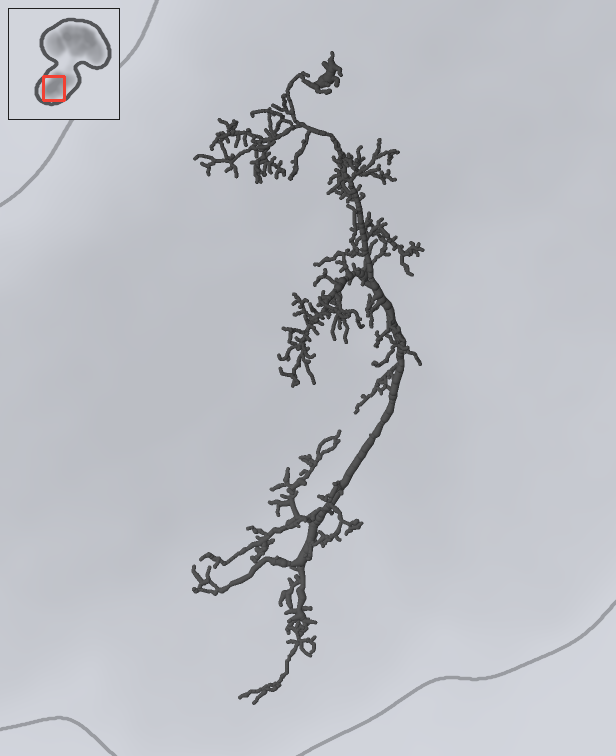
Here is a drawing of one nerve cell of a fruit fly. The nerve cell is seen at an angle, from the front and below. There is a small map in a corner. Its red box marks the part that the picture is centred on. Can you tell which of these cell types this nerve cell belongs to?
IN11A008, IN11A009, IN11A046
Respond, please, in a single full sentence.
This nerve cell counts as a member of the cell type IN11A046.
